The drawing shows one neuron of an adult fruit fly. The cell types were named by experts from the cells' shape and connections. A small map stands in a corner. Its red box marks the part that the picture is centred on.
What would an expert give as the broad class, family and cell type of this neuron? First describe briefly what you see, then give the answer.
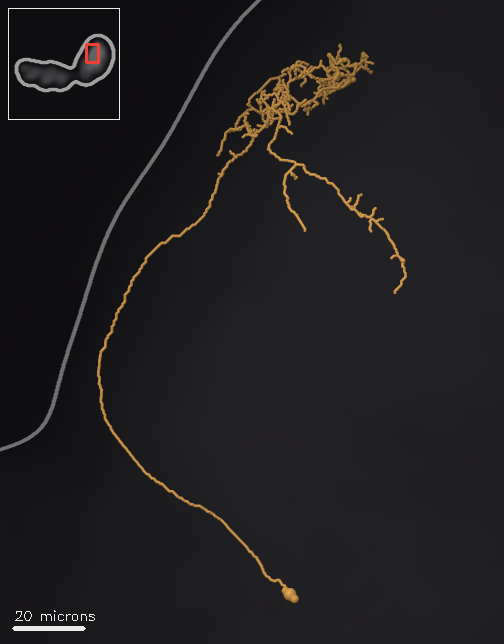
The cell body can be seen at the bottom of the picture. By the scale bar it is about 160 microns tall in this view. The picture shows dozens of branch ends. Its broad class is central-brain intrinsic neuron. The family is hemilineage SLPpl3. Its cell type is CB3084.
